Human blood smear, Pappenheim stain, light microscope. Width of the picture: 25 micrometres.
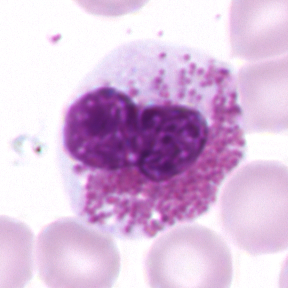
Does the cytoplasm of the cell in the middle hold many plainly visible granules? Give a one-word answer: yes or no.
Yes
